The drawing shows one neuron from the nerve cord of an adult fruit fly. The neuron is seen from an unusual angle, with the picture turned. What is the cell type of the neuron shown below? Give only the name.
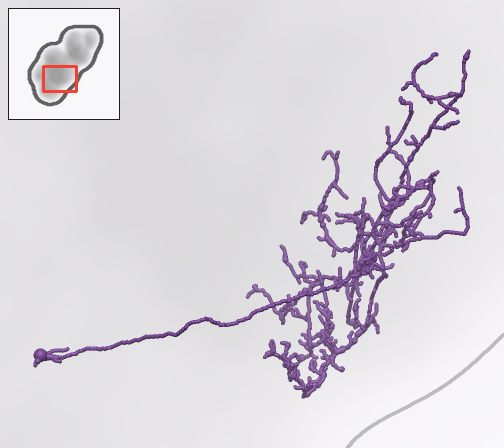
IN16B092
